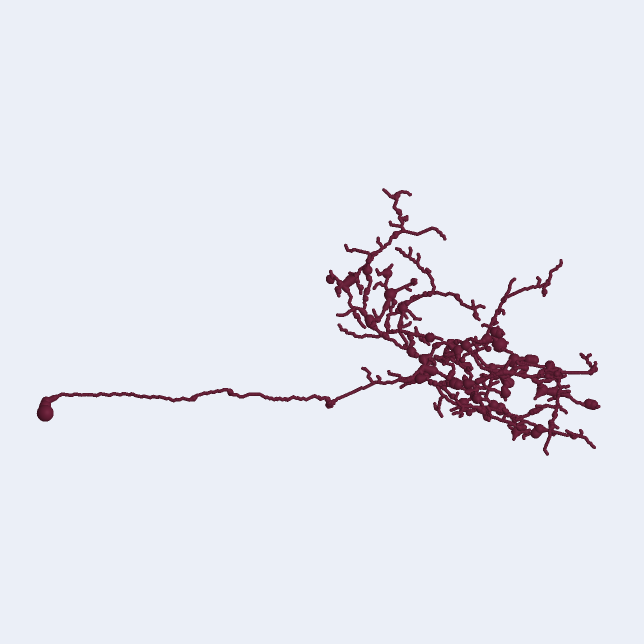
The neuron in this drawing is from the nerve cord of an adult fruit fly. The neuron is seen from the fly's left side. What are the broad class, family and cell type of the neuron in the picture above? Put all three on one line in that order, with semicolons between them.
nerve-cord intrinsic neuron; hemilineage 14A; IN14A074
